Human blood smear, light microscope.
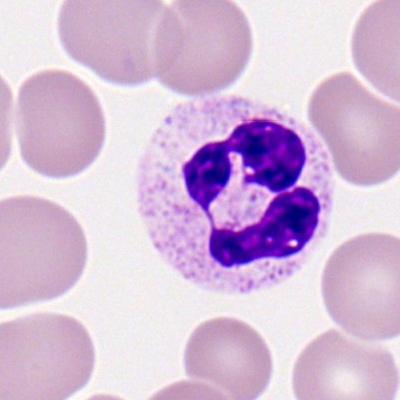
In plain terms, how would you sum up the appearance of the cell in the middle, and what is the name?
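Several nuclear lobes, joined in a curved chain, curl around a pale central patch of cytoplasm. Chromatin is dark purple and coarsely clumped; fine lilac granules are distributed evenly through the cytoplasm. It is a segmented neutrophil.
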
